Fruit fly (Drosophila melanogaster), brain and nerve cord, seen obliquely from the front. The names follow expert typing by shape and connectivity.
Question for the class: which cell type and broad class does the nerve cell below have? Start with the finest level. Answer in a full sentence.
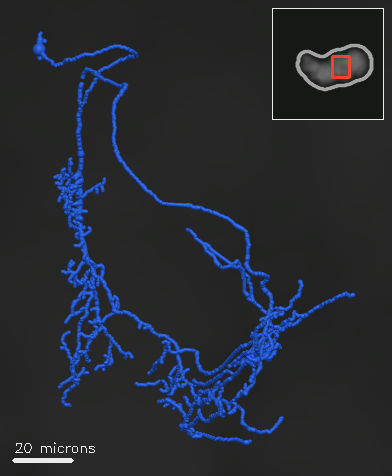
The cell type is PS291.
The broad class is central-brain intrinsic neuron.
